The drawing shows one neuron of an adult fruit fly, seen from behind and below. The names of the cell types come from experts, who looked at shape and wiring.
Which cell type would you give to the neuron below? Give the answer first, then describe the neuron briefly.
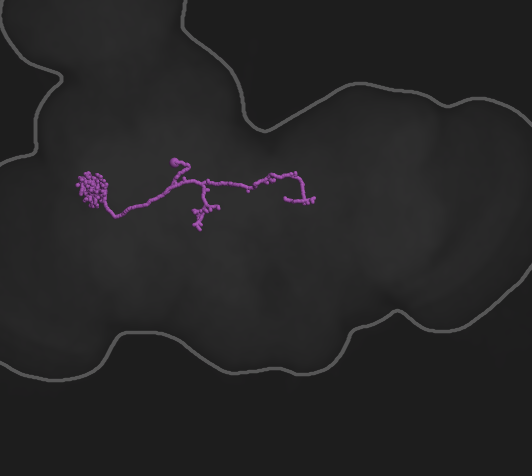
The cell type is LoVP26. This is a visual projection neuron. In this view it is more than twice as wide as it is tall.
